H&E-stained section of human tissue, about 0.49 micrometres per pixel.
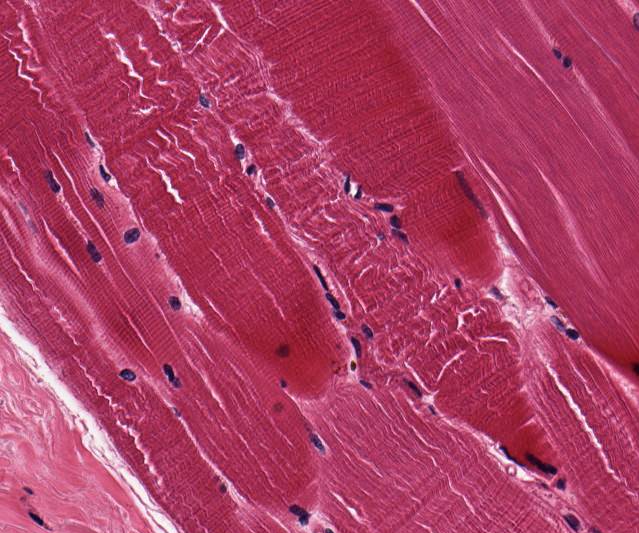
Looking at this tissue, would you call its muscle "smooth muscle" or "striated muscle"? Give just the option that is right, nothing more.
Striated muscle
